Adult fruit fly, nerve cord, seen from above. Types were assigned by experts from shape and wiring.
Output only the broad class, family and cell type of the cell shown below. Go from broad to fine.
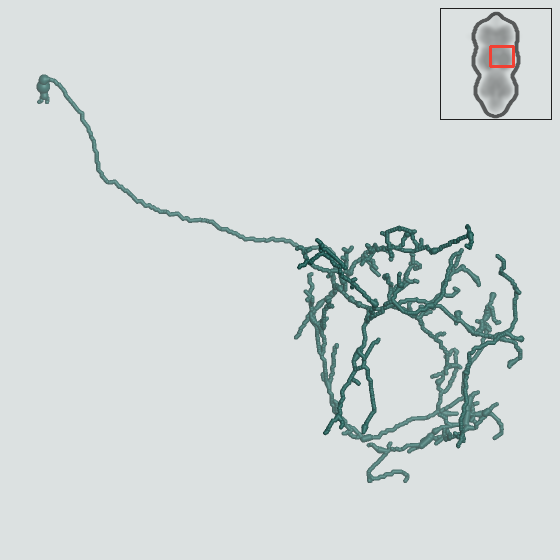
nerve-cord intrinsic neuron; hemilineage 14A; IN14A031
